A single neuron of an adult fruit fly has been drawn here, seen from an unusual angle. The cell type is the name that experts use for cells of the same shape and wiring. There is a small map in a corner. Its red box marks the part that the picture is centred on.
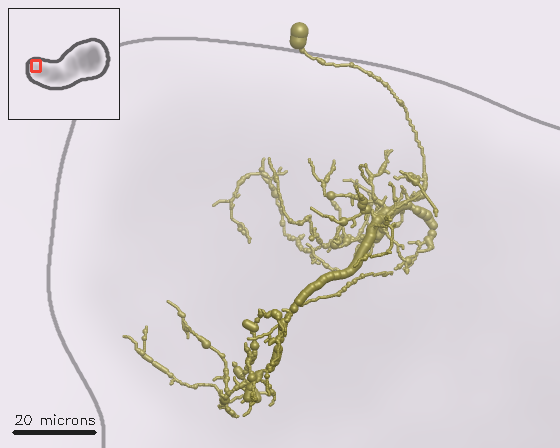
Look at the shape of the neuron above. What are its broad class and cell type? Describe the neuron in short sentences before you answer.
Its cell body lies at the top of the picture. By the scale bar it is about 95 microns tall in this view. The picture shows dozens of branch ends. It is a nerve-cord intrinsic neuron. Its cell type is INXXX411.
